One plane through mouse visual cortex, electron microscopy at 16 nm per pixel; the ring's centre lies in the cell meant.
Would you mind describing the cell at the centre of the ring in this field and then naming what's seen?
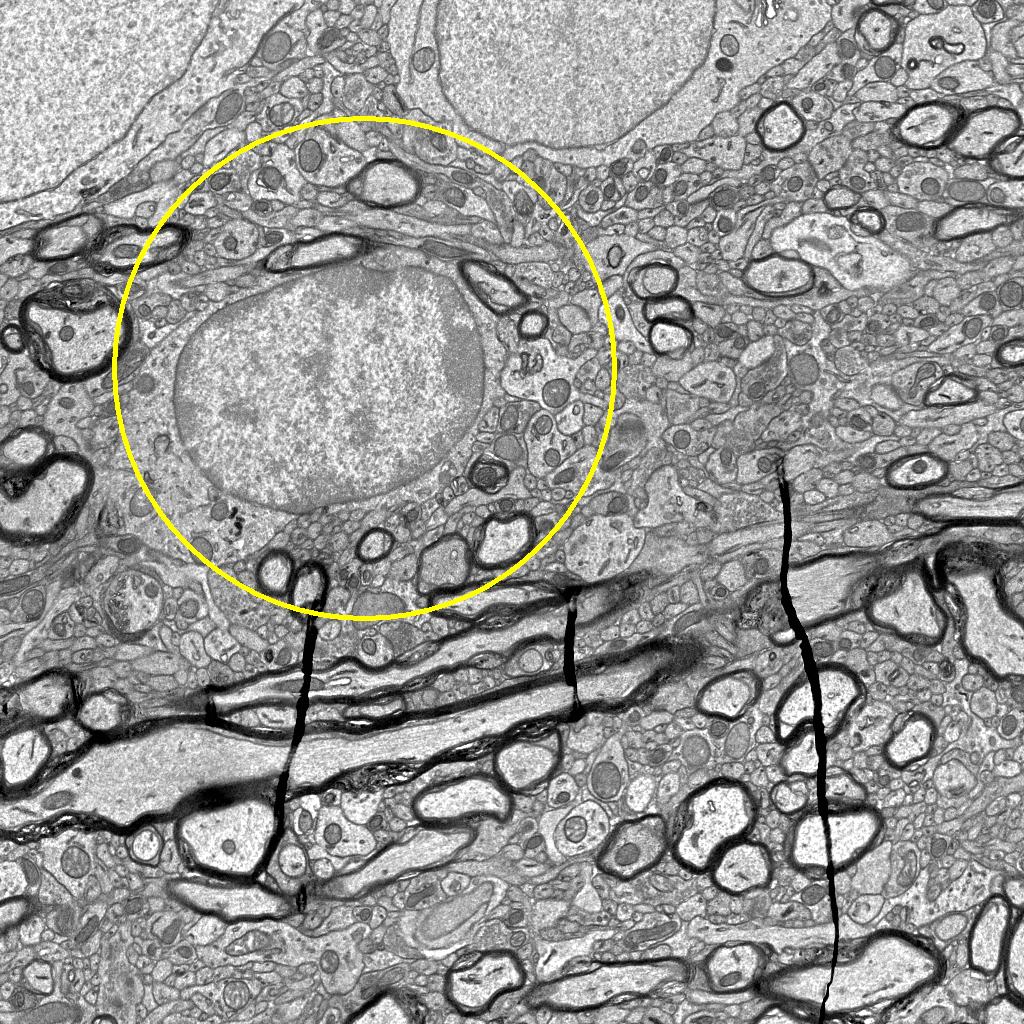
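First, the nucleus: a large oval, wider from side to side than from top to bottom, with its whole outline lying inside the ring. Second, the nuclear envelope: smooth, with no deep folds. Third, the chromatin: irregular darker patches scattered through a paler, speckled nucleoplasm. This cell is an oligodendrocyte.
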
